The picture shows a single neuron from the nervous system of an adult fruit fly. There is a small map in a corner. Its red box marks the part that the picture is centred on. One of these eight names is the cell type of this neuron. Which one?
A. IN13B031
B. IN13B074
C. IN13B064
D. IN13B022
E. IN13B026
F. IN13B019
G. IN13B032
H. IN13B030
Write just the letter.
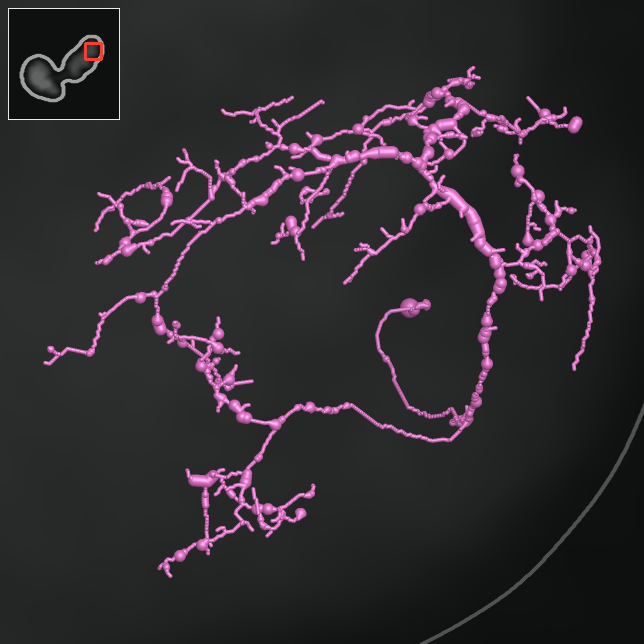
C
